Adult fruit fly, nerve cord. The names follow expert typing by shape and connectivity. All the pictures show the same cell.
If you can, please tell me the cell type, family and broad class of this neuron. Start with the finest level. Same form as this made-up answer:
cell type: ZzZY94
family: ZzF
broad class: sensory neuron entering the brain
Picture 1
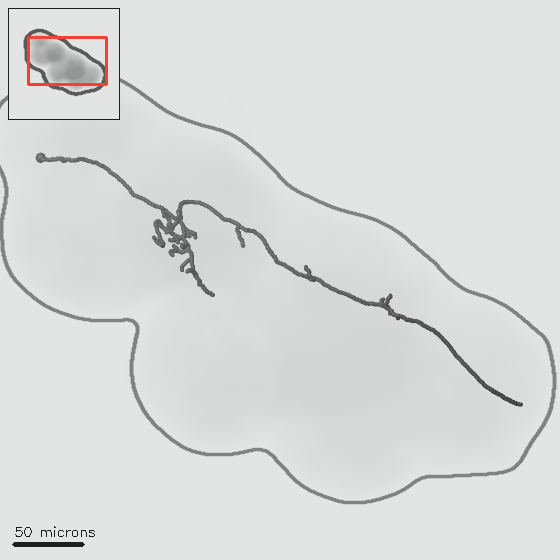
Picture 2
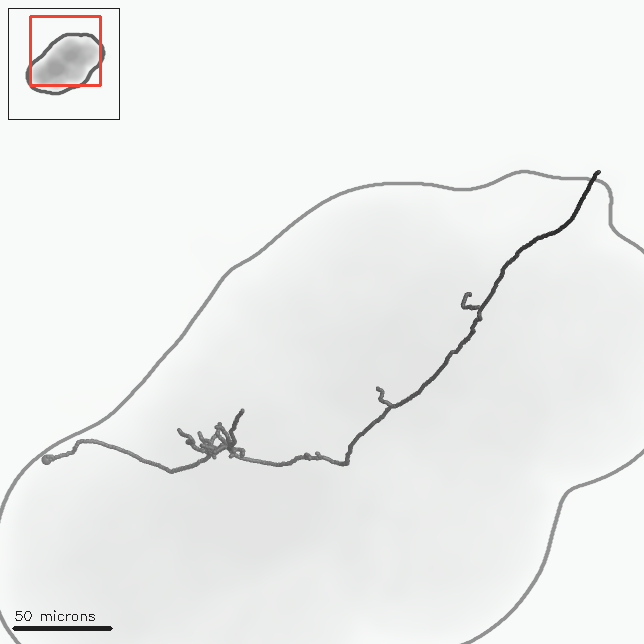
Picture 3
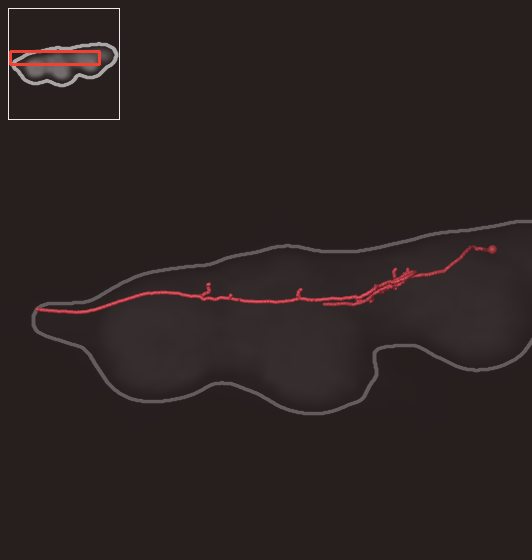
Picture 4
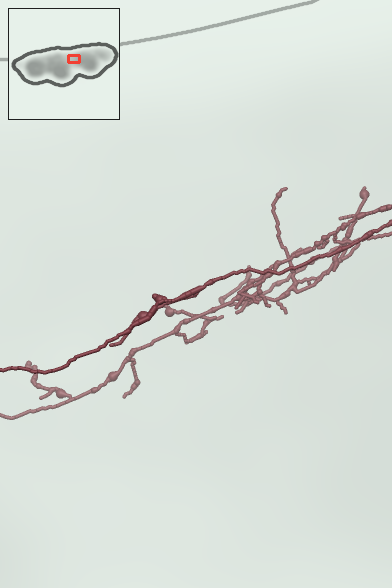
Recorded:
cell type: AN07B100
family: hemilineage 07B
broad class: ascending neuron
